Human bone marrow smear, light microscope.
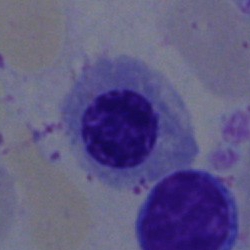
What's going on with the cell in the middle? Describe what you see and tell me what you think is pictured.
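The nucleus holds dark purple, coarsely clumped chromatin and shows no nucleoli. Abundant cytoplasm forms a wide rim around it. Another cell with a dark nucleus lies just beside the lower right edge. The cell is an erythroblast.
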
